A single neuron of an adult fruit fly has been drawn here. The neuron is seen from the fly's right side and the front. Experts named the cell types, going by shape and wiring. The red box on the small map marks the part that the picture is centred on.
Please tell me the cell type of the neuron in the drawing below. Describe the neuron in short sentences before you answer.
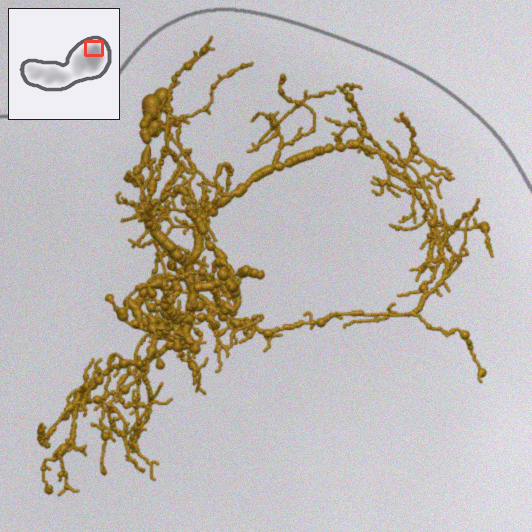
Its cell body lies at the upper left of the picture. The picture shows more than a hundred branch ends. This is a central-brain intrinsic neuron. It is of cell type SMP201.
